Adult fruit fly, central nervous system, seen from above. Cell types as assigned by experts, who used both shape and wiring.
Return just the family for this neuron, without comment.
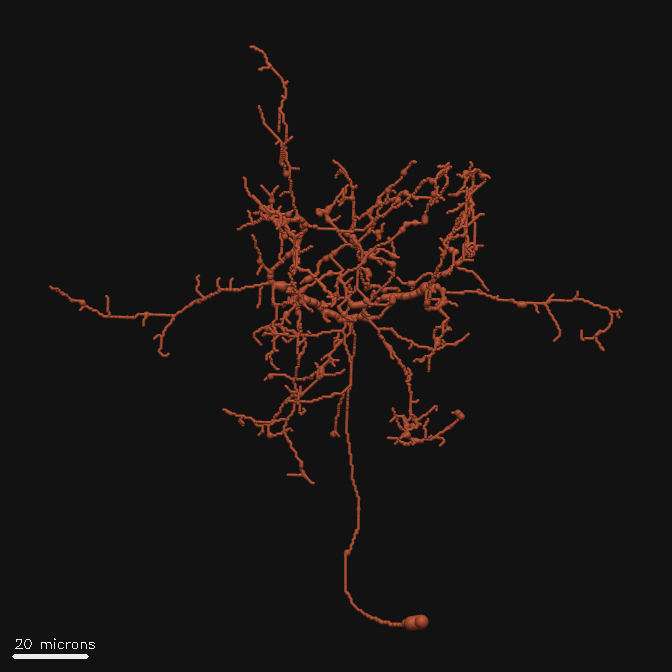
hemilineage LB0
